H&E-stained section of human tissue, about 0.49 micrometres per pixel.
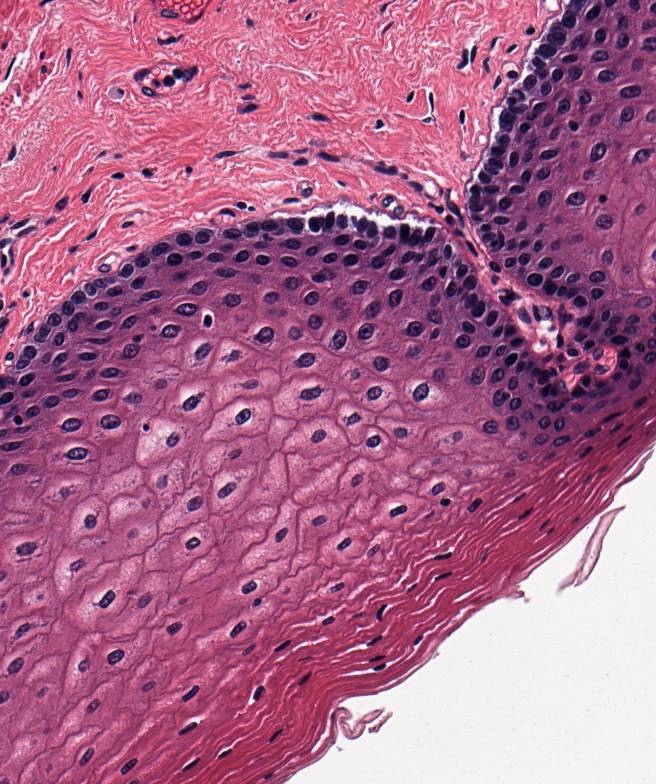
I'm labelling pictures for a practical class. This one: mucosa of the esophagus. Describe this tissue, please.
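Notice the thick stratified squamous epithelium at lower and right, connective tissue at upper left. Crowded, darkly stained basal cells line their border in a row. Middle-layer cells are large and polygonal, with pale pink cytoplasm and a round central nucleus. Toward the lower right surface, cells flatten into wavy pink layers still holding elongated dark nuclei.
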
